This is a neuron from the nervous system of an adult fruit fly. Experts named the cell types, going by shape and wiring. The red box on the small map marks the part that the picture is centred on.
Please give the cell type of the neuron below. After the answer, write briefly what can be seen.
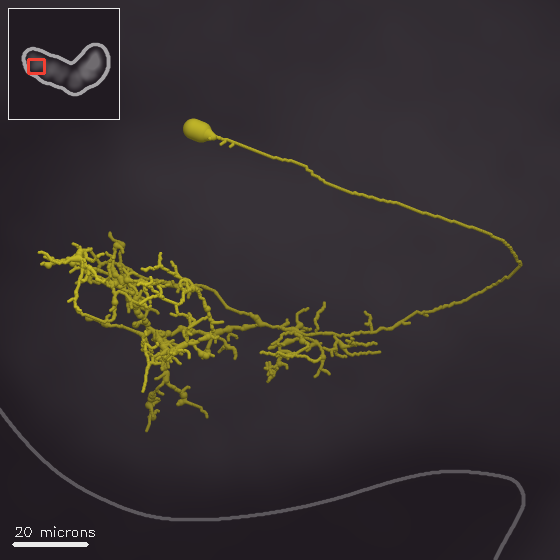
It is of cell type IN12B026. This is a nerve-cord intrinsic neuron. From left to right in the picture it spans about 130 microns. The picture shows dozens of branch ends.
